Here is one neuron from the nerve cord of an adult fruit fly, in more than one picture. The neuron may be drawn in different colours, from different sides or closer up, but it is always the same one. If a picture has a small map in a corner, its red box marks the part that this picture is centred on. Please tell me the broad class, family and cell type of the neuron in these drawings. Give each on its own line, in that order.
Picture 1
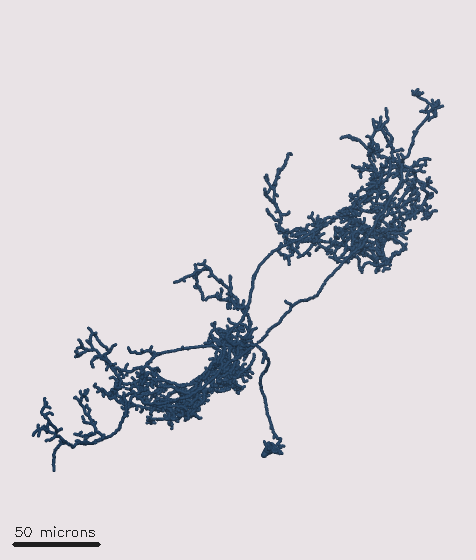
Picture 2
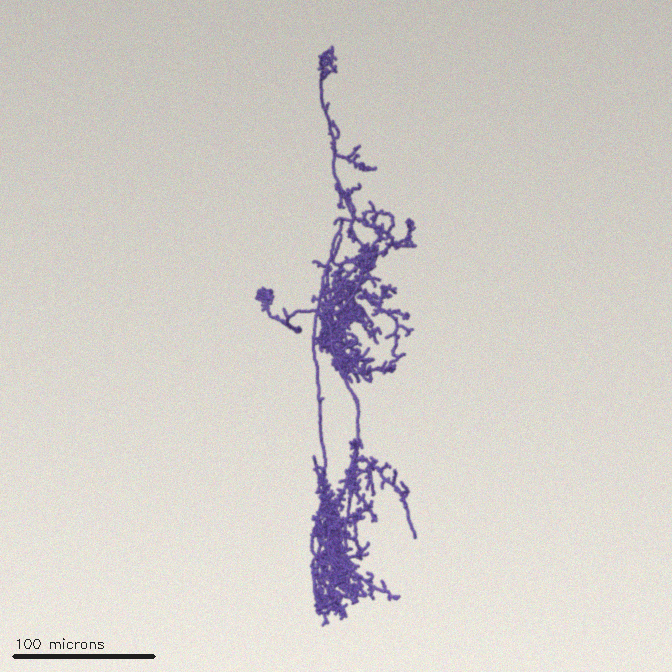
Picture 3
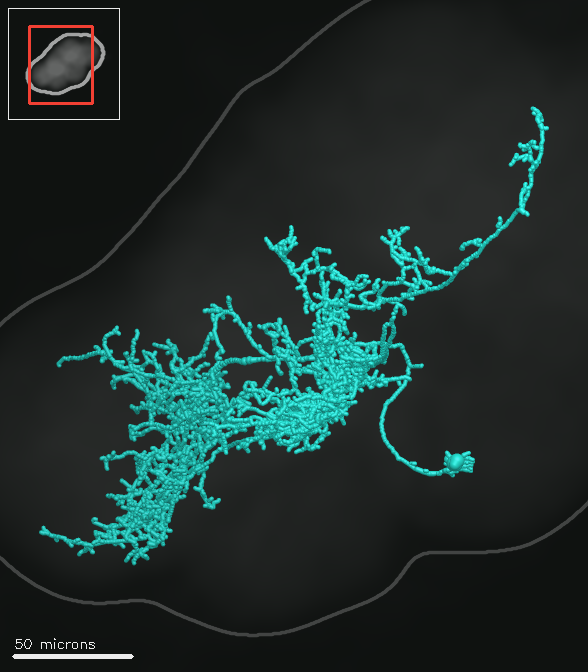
nerve-cord intrinsic neuron
hemilineage 05B
IN05B010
